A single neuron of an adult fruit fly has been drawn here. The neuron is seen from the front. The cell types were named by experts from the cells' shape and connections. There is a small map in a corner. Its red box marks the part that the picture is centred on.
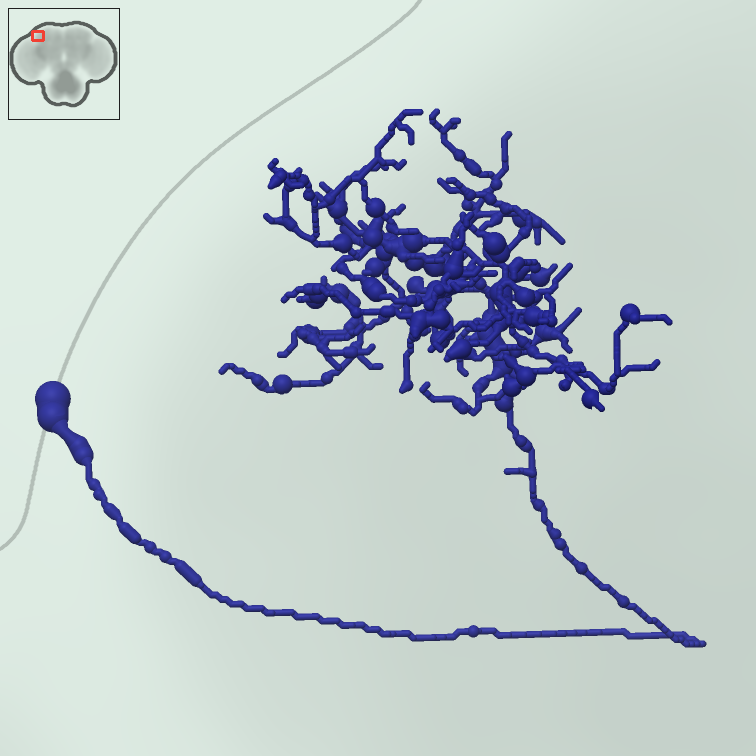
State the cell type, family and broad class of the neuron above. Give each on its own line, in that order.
LHPV4a10
hemilineage LHp1
central-brain intrinsic neuron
